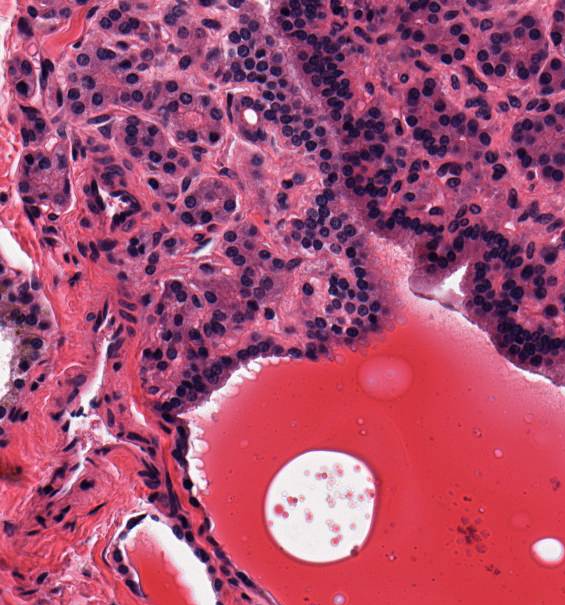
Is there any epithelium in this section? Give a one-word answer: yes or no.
Yes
